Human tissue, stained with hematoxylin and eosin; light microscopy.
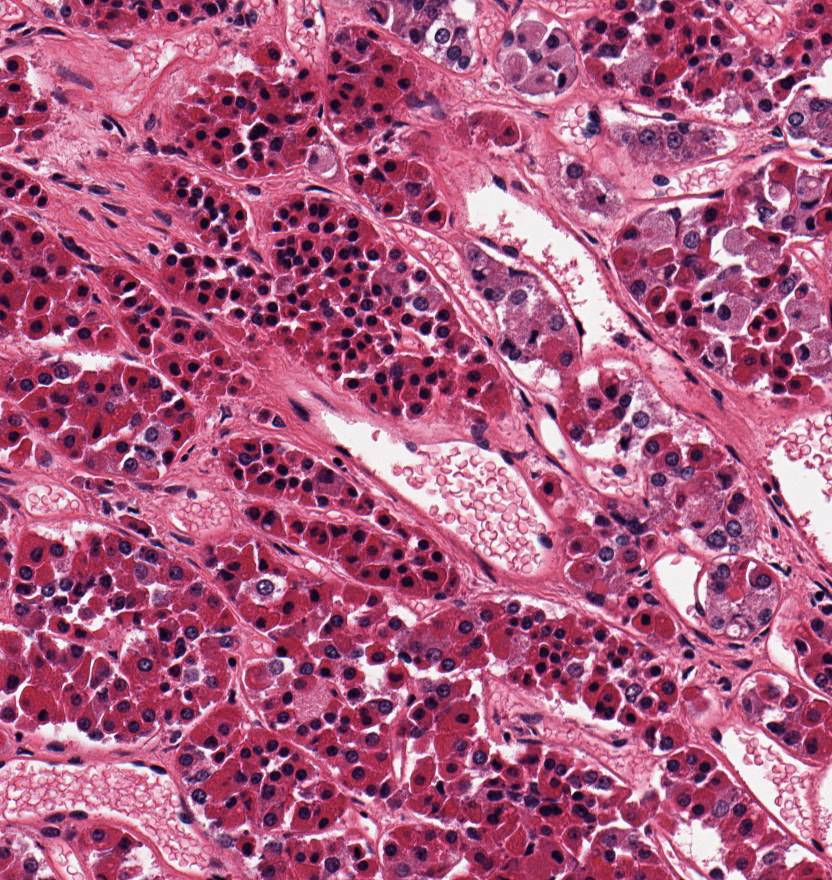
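Pituitary, with cells in nests and cords separated by thin septa running mainly from upper left to lower right. Most cells have bright red, eosinophilic cytoplasm. Notice the larger cells with pale purple-grey cytoplasm, commonest in the upper right. Thin-walled vascular channels full of red blood cells run between the nests, the largest in the centre.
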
